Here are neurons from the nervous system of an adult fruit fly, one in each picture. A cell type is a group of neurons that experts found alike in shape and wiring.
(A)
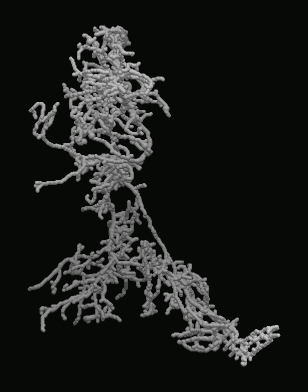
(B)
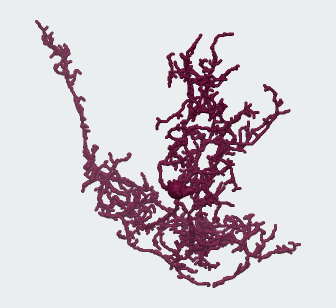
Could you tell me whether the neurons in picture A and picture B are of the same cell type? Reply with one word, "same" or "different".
same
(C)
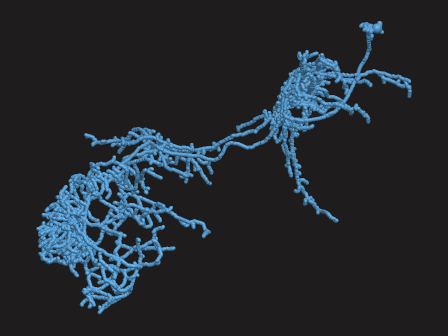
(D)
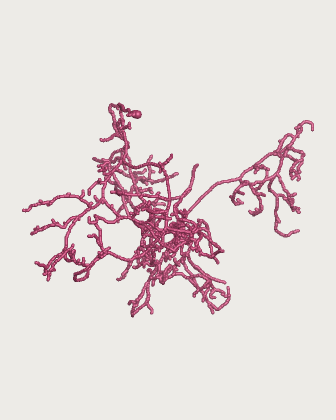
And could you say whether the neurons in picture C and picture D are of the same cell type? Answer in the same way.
different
